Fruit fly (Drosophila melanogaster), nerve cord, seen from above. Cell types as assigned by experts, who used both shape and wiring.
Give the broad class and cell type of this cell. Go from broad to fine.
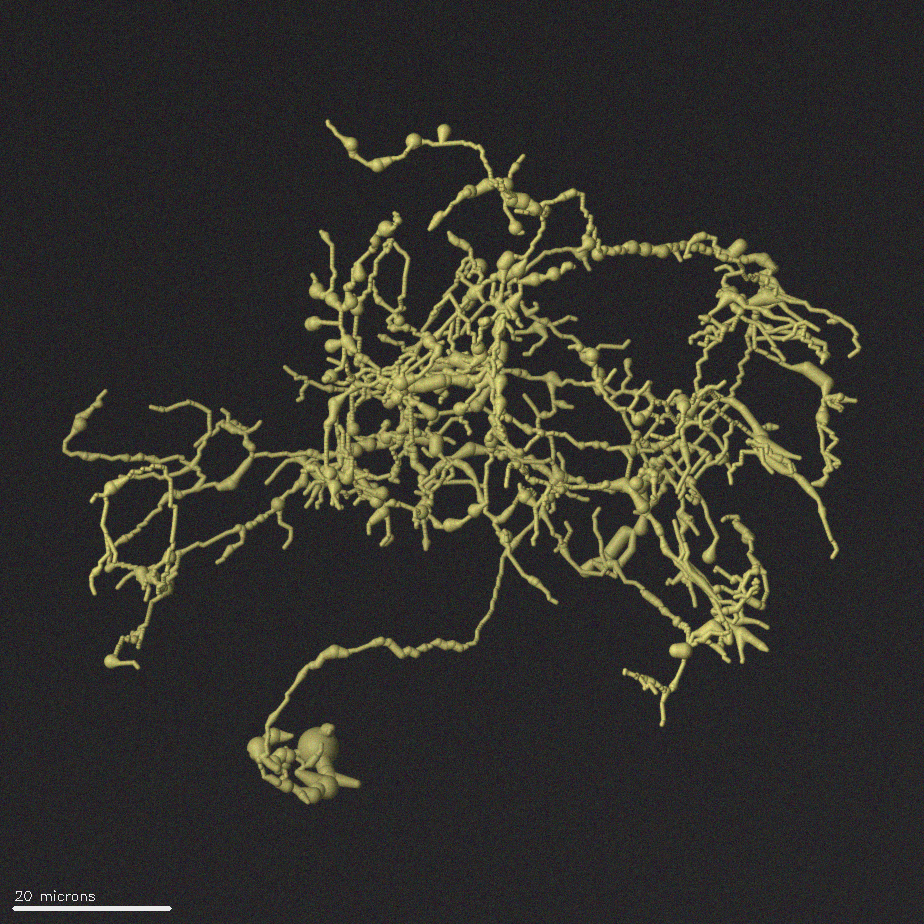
nerve-cord intrinsic neuron; INXXX279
